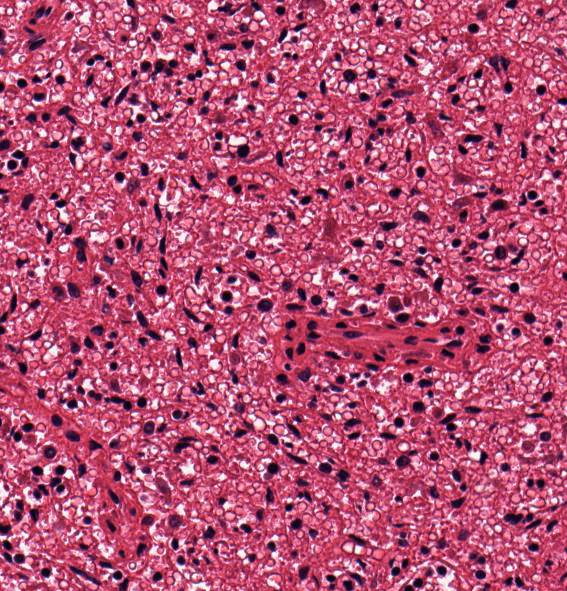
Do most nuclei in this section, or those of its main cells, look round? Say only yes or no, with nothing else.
Yes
